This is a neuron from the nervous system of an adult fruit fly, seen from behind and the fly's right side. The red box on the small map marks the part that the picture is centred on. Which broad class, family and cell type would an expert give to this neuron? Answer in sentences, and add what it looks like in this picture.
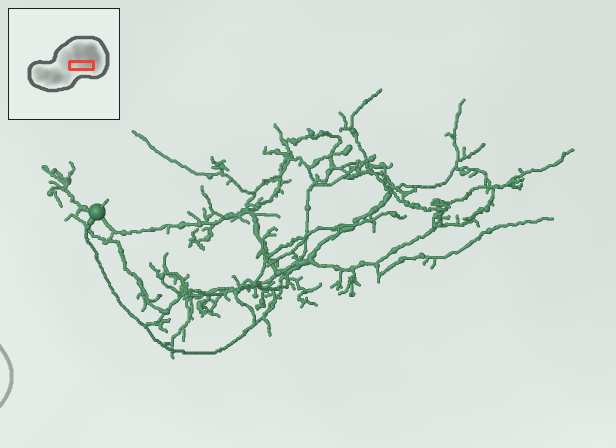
It is a central-brain intrinsic neuron. The family is hemilineage LB0. The cell type is GNG009. The cell body can be seen on the left of the picture. In this view it is wider than it is tall.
